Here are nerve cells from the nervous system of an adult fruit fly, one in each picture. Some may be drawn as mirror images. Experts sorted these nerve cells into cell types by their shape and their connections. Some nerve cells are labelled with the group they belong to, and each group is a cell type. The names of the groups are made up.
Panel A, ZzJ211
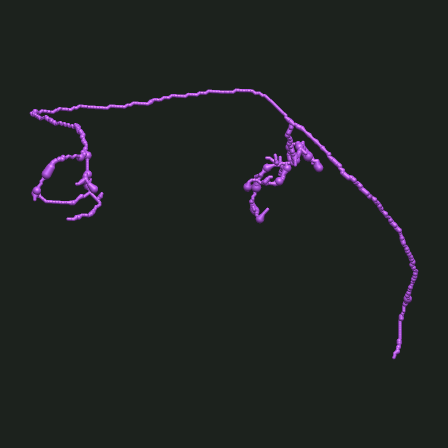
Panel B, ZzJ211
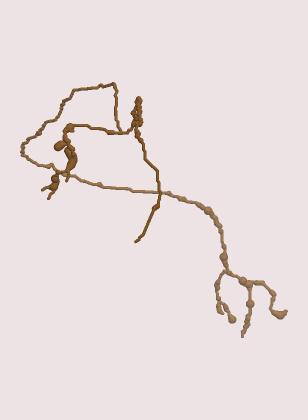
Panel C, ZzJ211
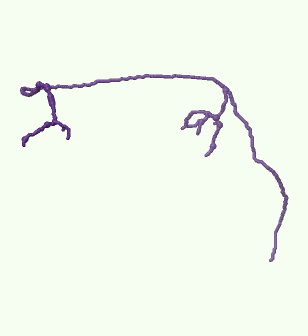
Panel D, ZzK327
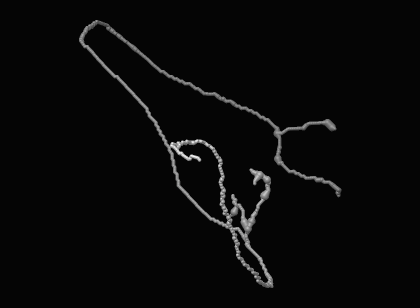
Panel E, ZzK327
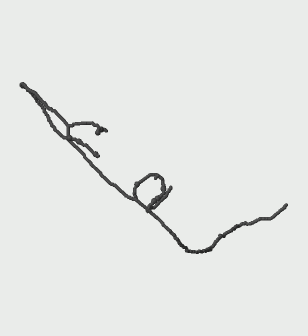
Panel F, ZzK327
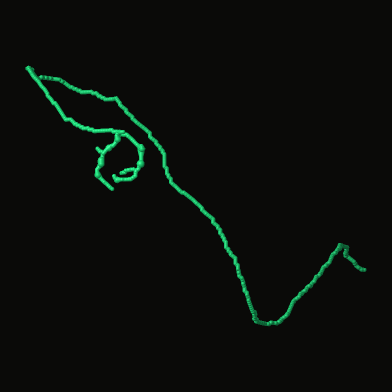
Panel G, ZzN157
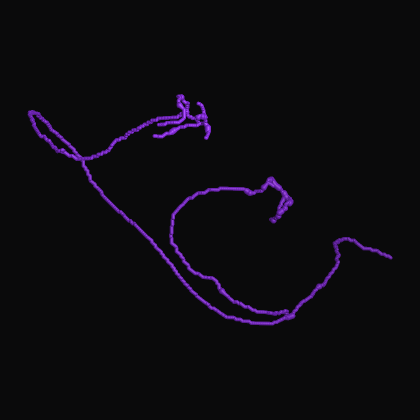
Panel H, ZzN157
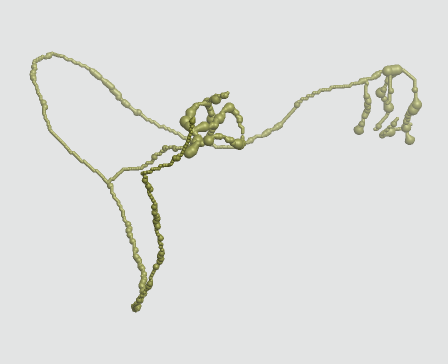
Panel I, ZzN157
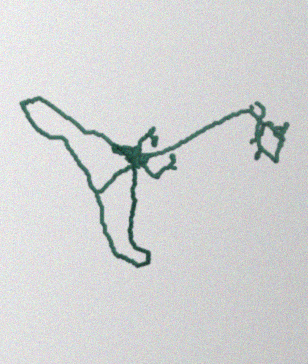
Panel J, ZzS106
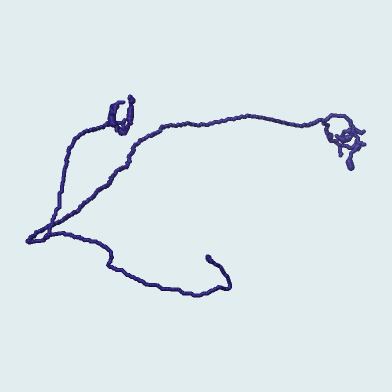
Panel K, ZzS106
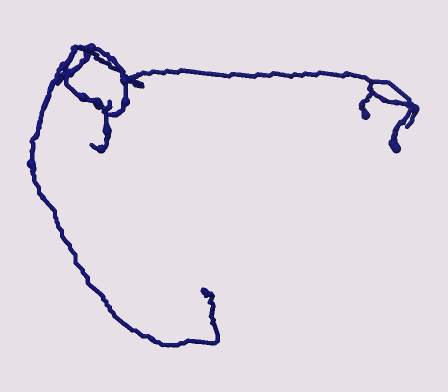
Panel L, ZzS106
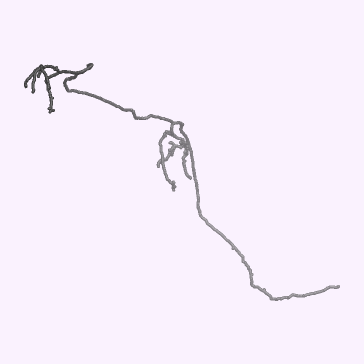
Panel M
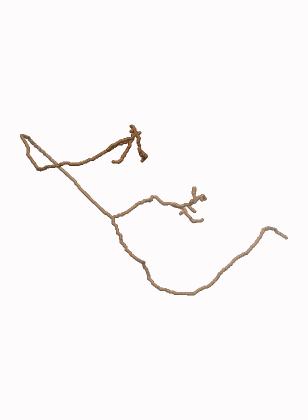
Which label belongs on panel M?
ZzN157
